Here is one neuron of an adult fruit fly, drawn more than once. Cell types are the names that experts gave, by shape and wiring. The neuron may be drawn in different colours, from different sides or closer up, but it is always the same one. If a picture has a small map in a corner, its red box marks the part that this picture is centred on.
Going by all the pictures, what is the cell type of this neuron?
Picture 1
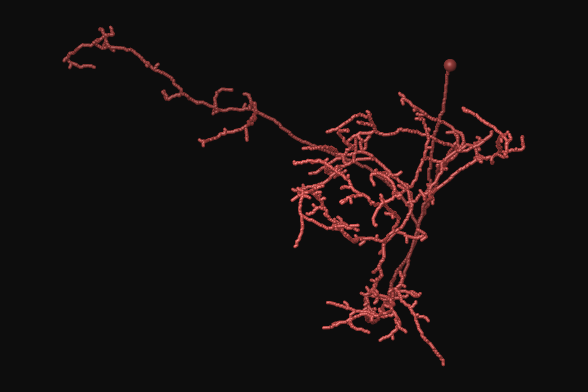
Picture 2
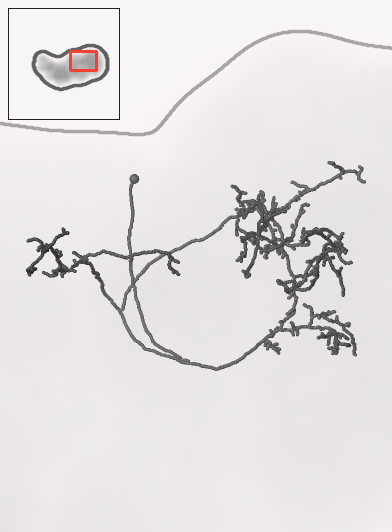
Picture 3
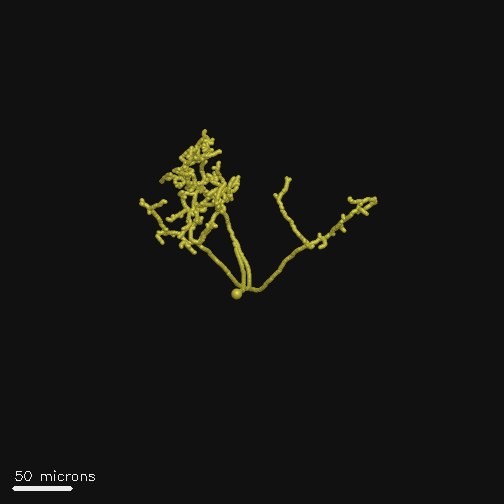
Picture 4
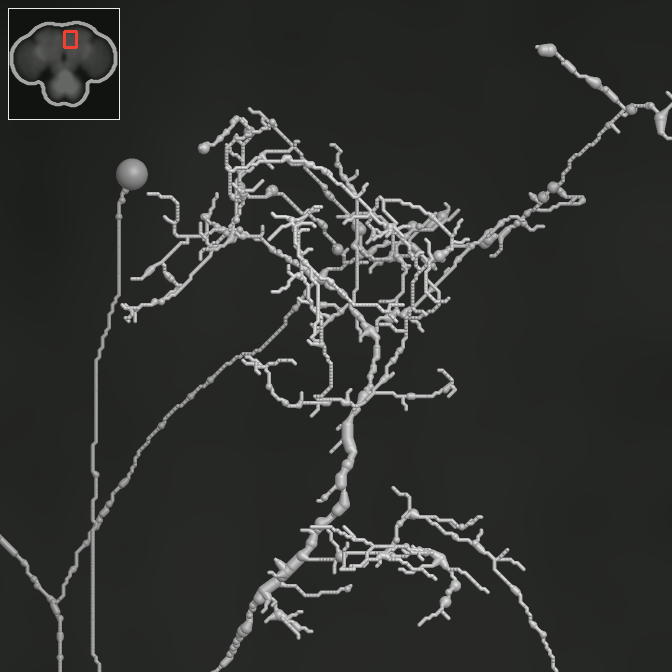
CRE094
